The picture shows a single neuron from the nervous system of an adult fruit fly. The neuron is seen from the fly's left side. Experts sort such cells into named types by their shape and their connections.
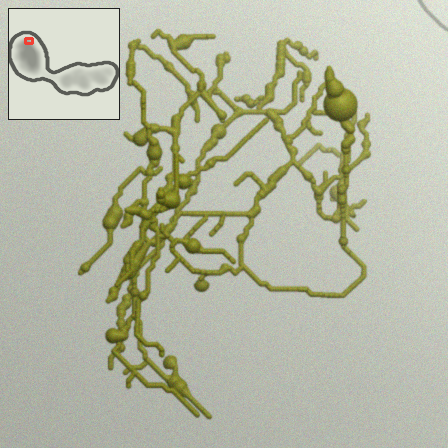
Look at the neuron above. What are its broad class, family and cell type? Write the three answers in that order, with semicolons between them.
central-brain intrinsic neuron; hemilineage SLPpm2; CB4157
